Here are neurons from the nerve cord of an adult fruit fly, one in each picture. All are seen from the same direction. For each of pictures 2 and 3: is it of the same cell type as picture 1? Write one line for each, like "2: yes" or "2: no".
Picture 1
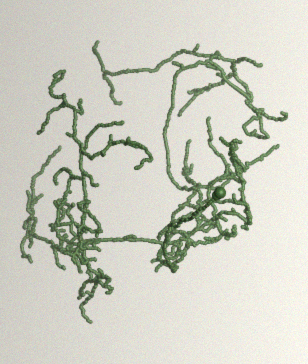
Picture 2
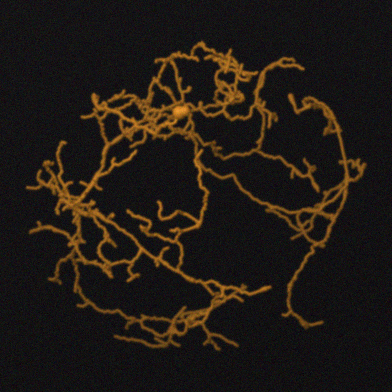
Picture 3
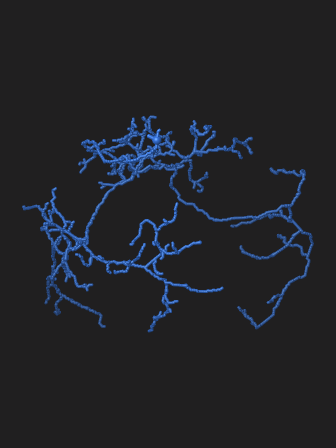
2: yes
3: yes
